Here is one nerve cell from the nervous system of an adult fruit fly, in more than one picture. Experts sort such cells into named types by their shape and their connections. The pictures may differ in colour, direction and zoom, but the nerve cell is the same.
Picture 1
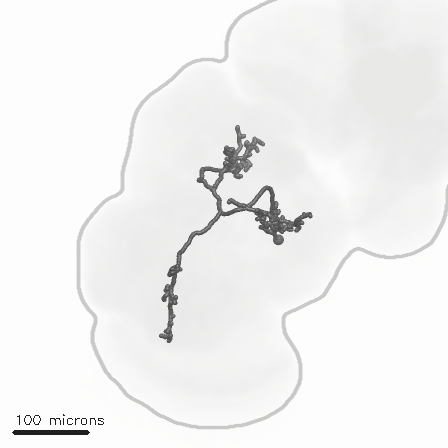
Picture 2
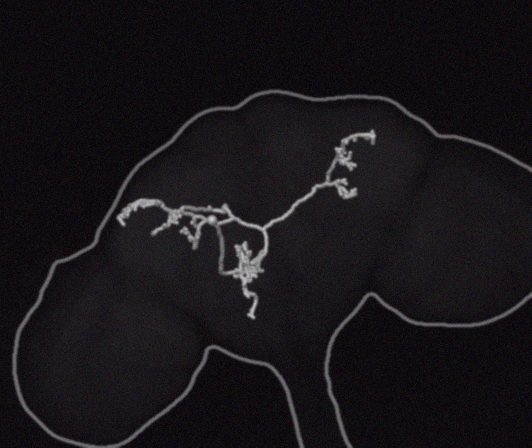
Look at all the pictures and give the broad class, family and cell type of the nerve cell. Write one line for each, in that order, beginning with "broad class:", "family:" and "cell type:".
broad class: central-brain intrinsic neuron
family: hemilineage PSa1
cell type: AVLP462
